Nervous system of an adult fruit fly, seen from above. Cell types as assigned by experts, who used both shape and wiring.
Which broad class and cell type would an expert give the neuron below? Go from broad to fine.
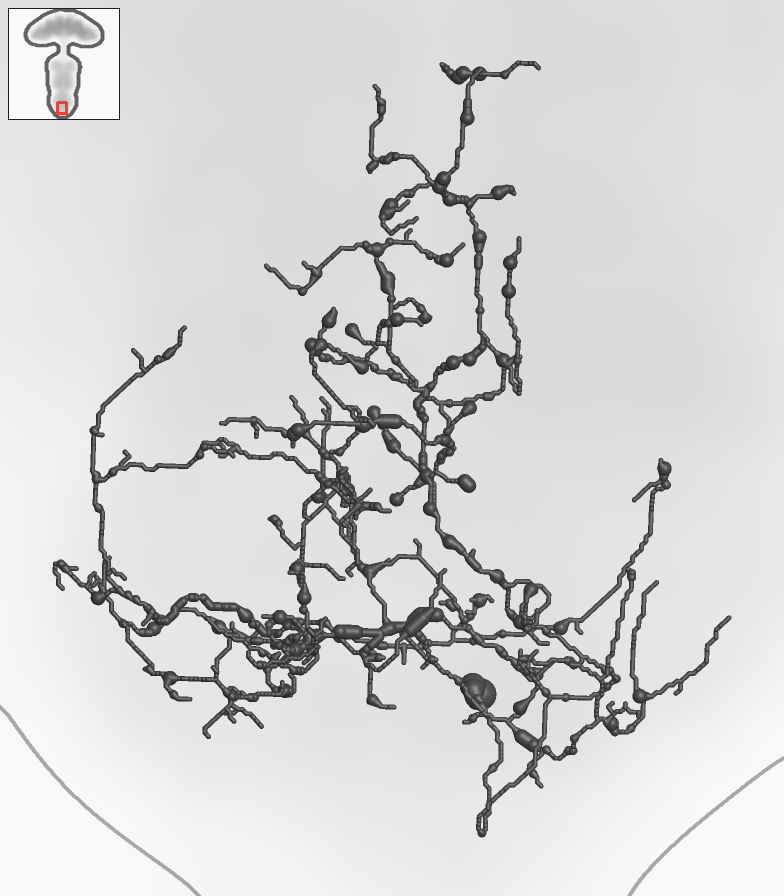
nerve-cord intrinsic neuron; INXXX421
